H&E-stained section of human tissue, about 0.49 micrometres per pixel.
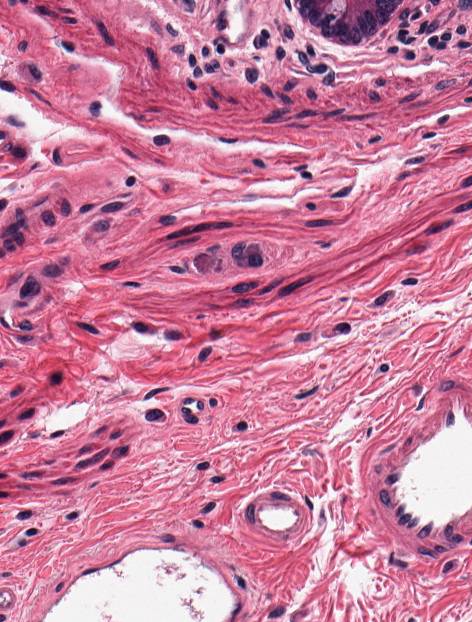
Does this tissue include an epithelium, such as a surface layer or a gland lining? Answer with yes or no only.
Yes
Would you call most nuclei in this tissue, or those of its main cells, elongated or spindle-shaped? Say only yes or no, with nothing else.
Yes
